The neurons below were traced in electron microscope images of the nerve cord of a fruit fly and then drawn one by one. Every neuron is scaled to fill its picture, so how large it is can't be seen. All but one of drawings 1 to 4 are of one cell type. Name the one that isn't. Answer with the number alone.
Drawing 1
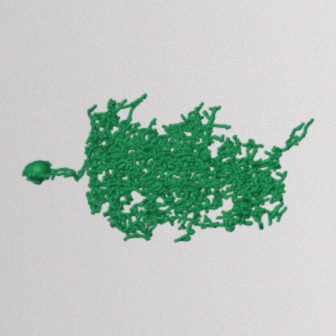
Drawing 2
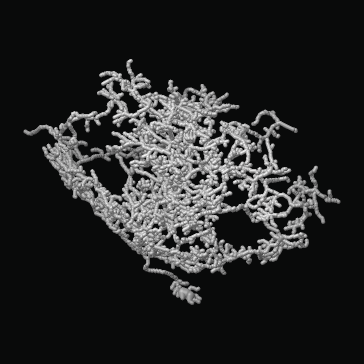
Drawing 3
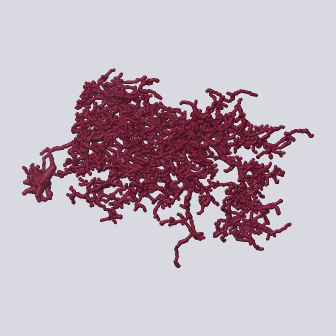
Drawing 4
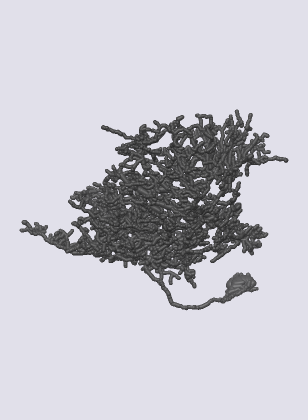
2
